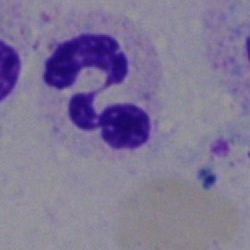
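Segmented neutrophil in a stained bone marrow smear. The nucleus is divided into three lobes joined by narrow strands, its chromatin dark purple and densely condensed. The pale pinkish-lilac cytoplasm holds only fine, faint granules.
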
